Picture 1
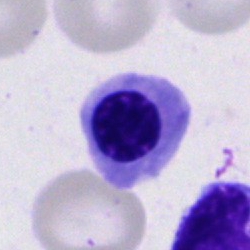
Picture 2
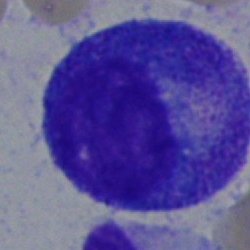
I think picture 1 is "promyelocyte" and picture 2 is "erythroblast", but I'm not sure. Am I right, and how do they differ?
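The erythroblast's in picture 1 and the promyelocyte's in picture 2. Start with the outlines: the erythroblast's is irregular and somewhat angular. Its cytoplasm is pale lilac-blue with no granules, and it's widest on the right side of the nucleus. No nucleolus shows in that nucleus. In the promyelocyte, the nucleus sits off-centre and fills the left part of the cell, with the cytoplasm as a band on the right.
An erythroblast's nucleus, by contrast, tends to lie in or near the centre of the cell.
The promyelocyte's chromatin is finely textured, not coarsely clumped.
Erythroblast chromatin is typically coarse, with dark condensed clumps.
Its cytoplasm is blue, paler than the nucleus, and has no vacuoles.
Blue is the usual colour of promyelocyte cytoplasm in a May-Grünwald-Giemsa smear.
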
